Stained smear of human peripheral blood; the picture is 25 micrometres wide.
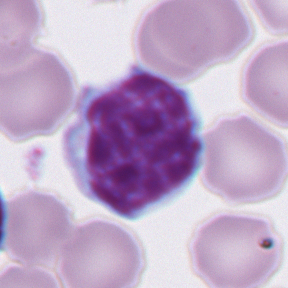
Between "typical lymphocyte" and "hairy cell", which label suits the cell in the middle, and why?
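Typical lymphocyte, not hairy cell. Cytoplasm scant: a pale blue rim, widest on the left.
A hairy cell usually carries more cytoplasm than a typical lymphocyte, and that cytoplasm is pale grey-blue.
The scant, pale blue rim here decides for typical lymphocyte. Nucleus a single unlobed mass filling most of the cell, about 12 by 10 micrometres. Chromatin dark purple, coarsely clumped, paler streaks between the clumps. Outline somewhat angular rather than smoothly round.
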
